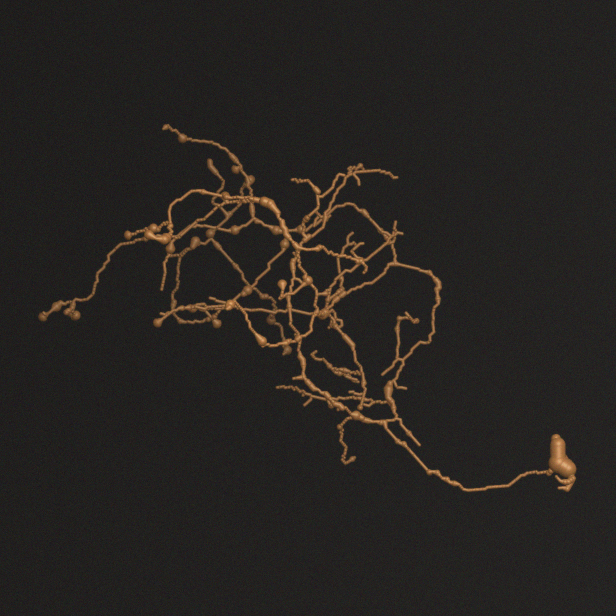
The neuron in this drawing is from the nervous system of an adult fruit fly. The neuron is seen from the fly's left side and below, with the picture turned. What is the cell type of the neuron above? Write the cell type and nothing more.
CB2908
